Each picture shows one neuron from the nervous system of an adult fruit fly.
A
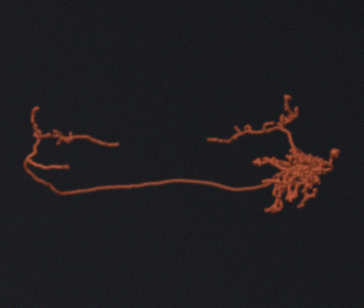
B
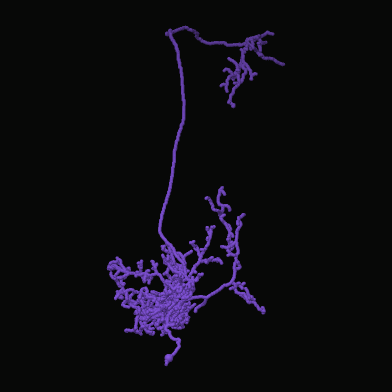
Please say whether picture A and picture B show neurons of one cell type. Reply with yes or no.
yes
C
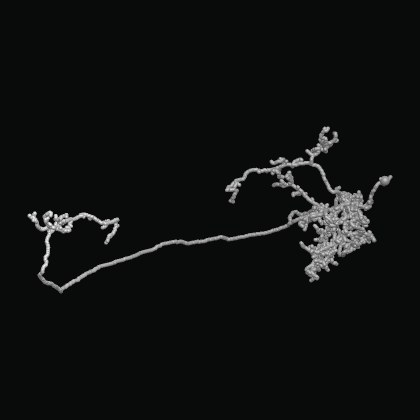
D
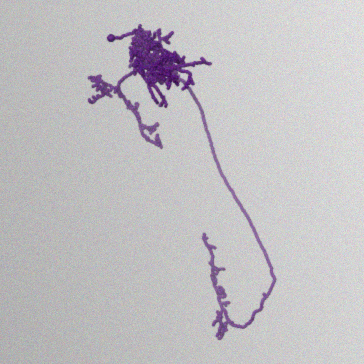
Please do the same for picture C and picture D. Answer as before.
yes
